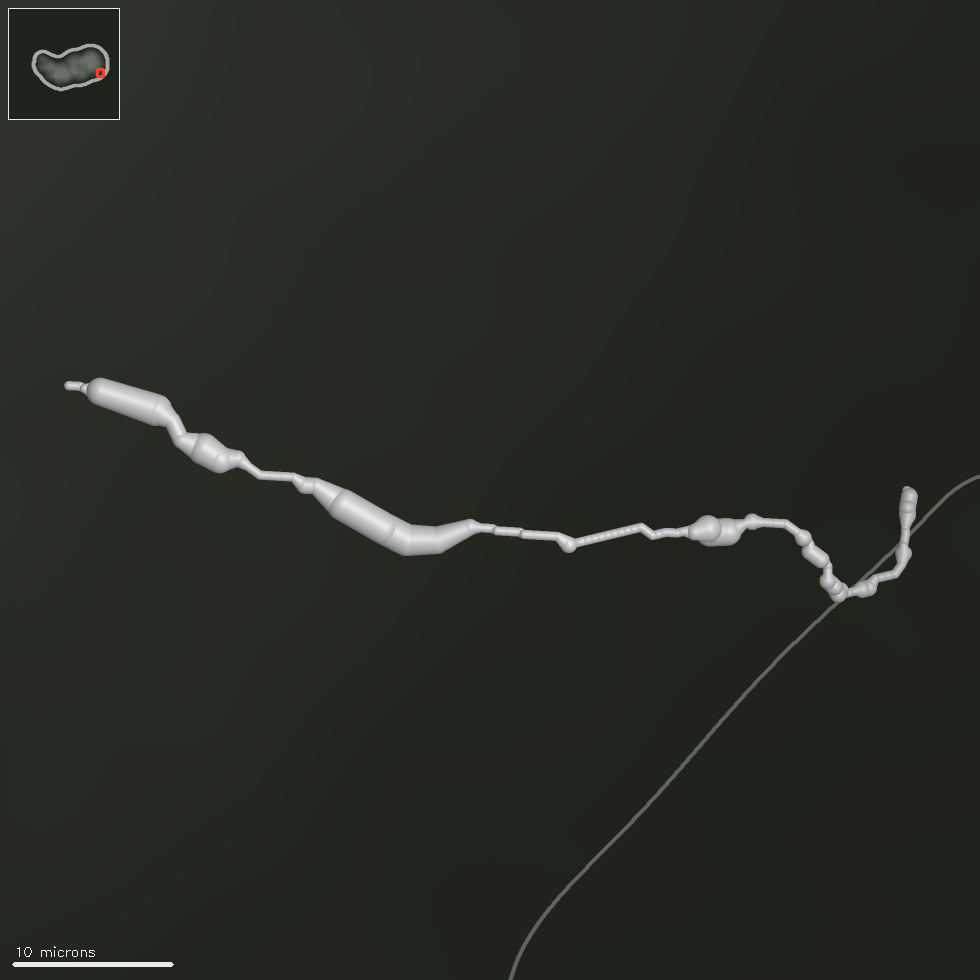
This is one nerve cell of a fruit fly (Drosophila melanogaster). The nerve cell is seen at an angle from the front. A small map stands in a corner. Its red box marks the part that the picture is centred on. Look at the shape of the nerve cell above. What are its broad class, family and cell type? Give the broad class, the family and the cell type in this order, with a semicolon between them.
photoreceptor or other optic-lobe sensory neuron; class visual; R8y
